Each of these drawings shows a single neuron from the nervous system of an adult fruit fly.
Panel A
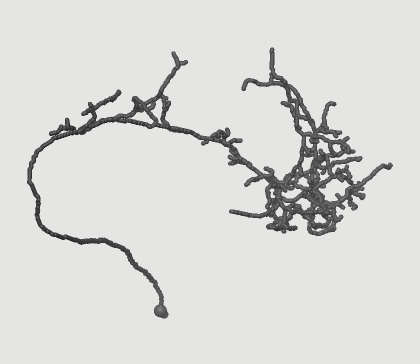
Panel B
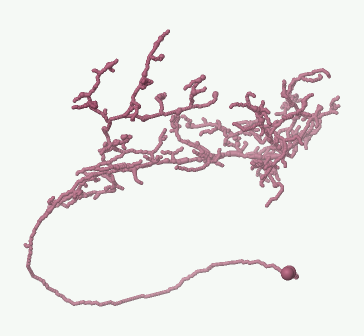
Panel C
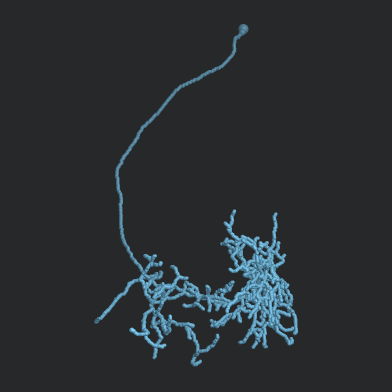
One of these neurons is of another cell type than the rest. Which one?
A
